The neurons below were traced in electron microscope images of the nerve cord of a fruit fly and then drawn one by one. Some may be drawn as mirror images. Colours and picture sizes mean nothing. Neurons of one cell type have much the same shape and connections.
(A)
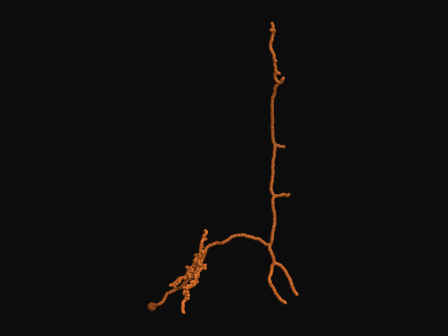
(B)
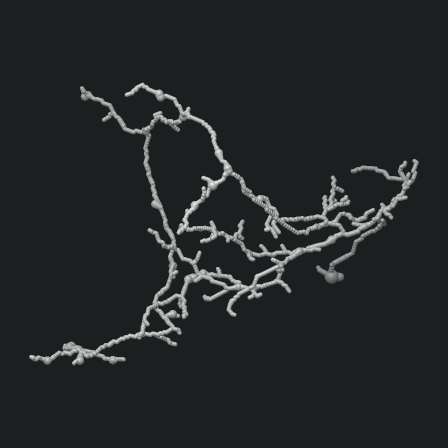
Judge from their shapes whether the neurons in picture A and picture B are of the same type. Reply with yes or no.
no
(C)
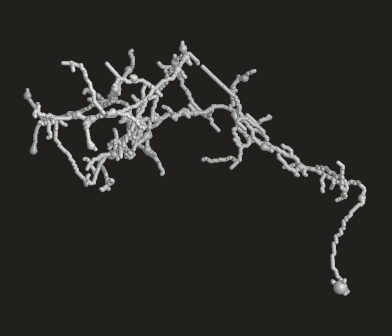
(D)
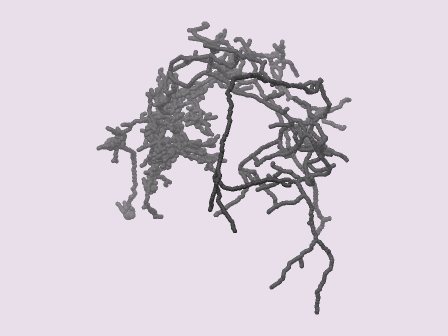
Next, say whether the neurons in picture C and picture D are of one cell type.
no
